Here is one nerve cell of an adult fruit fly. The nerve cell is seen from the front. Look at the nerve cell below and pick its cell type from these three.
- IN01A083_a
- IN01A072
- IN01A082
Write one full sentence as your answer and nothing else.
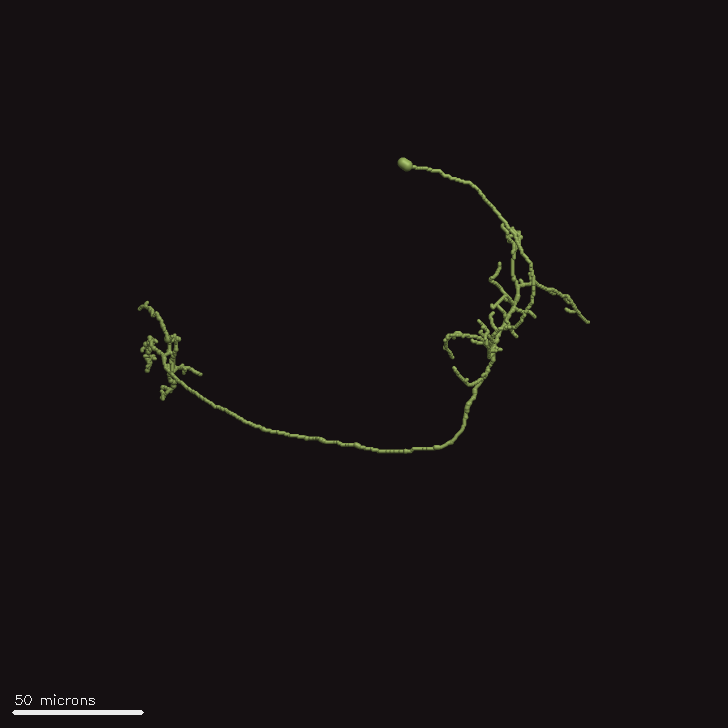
The cell type to which this nerve cell belongs is IN01A082.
